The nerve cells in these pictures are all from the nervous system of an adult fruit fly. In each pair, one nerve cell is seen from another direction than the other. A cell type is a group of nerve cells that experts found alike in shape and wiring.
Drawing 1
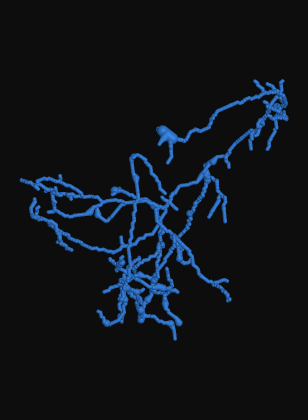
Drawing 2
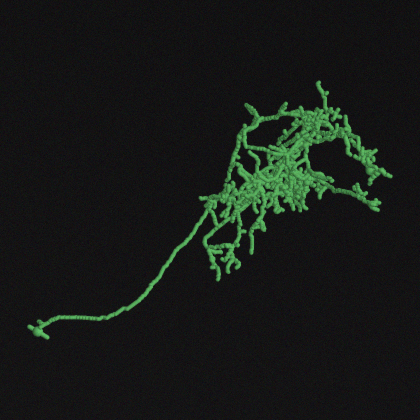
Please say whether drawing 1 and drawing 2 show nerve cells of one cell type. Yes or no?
no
